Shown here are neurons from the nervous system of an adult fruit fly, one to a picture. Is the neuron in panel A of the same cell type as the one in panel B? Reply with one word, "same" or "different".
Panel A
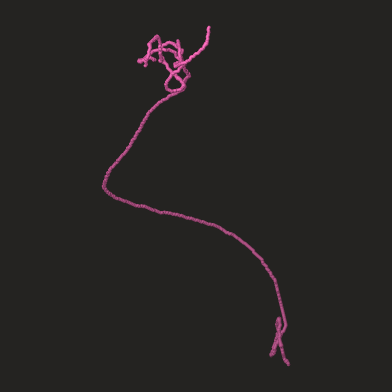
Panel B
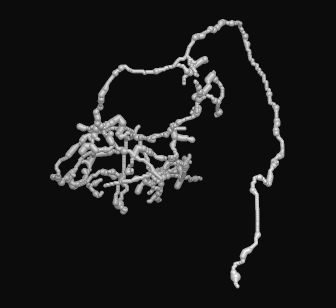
different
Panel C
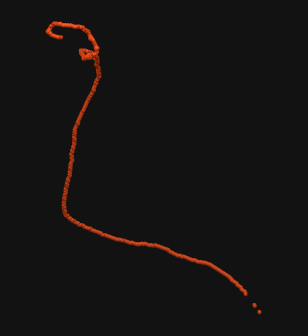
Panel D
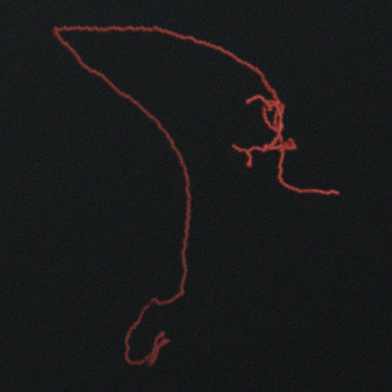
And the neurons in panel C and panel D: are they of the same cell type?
same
